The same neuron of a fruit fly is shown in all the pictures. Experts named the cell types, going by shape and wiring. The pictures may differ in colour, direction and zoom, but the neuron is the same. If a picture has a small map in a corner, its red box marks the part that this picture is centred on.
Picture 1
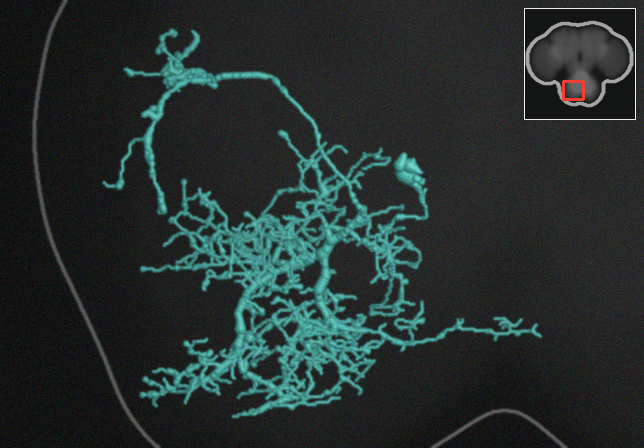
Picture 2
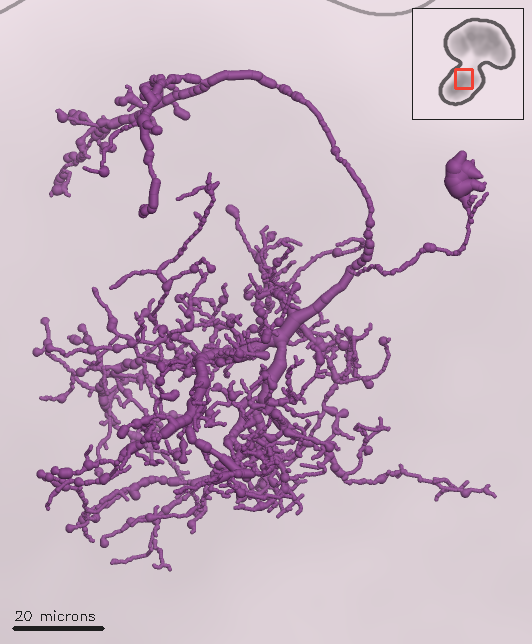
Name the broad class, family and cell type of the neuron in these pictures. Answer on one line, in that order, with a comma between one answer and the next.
nerve-cord intrinsic neuron, hemilineage 16B, IN16B033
